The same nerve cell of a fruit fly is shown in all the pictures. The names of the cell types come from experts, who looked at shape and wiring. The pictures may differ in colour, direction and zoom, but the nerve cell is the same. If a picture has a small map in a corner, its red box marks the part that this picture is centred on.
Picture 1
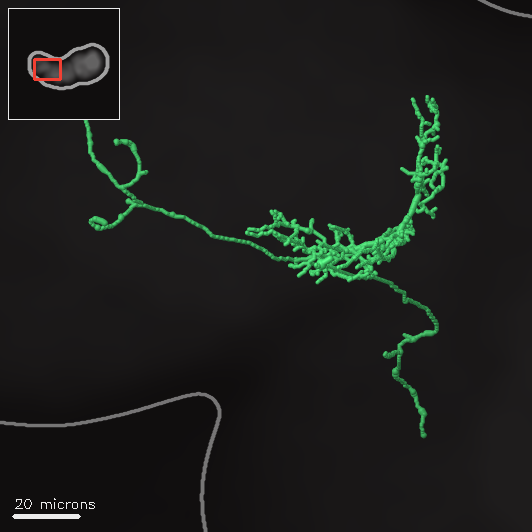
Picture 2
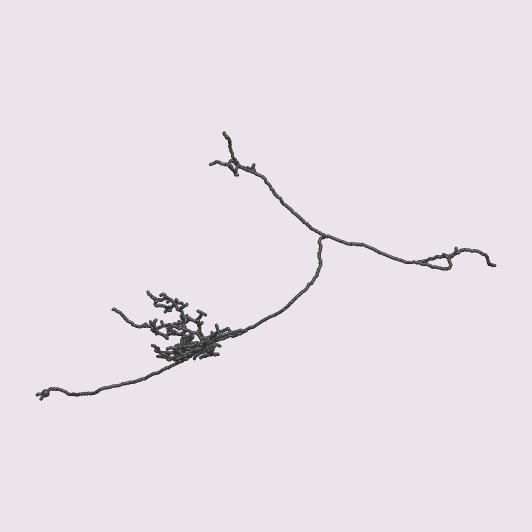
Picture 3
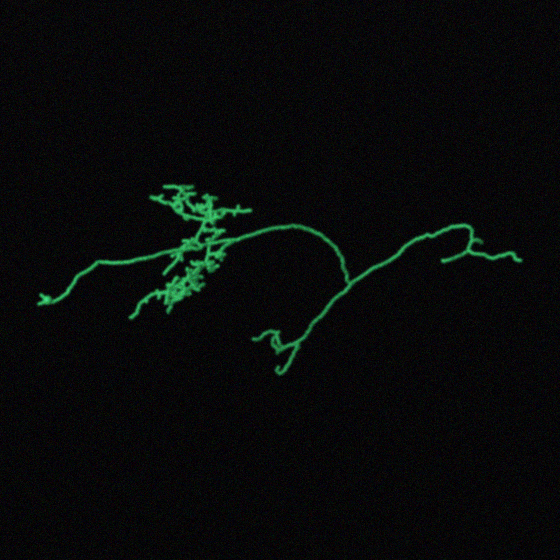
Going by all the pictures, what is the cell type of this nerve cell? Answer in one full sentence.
The cell type of this nerve cell is IN08B092.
